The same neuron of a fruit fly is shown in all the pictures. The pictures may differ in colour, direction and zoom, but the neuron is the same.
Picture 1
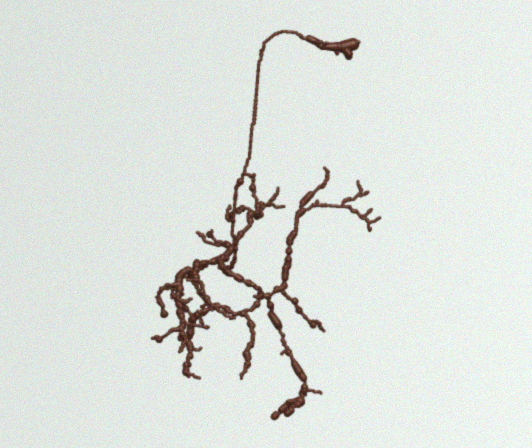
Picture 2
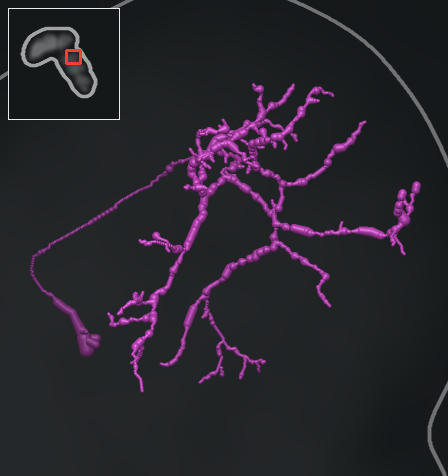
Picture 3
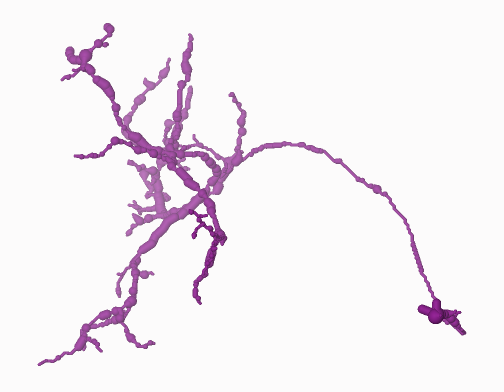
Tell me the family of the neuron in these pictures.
hemilineage 13B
